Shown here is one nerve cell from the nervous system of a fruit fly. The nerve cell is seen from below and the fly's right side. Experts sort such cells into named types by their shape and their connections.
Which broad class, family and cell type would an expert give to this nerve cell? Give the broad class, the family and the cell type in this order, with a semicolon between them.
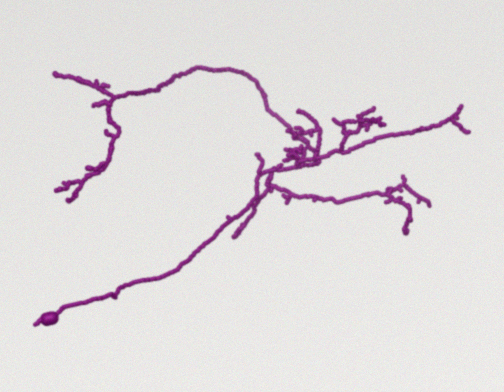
nerve-cord intrinsic neuron; hemilineage 02A; IN02A051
